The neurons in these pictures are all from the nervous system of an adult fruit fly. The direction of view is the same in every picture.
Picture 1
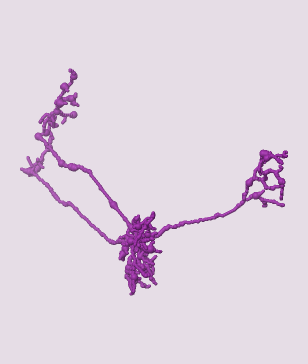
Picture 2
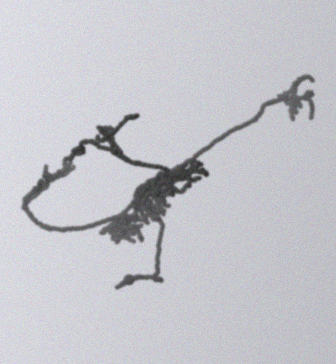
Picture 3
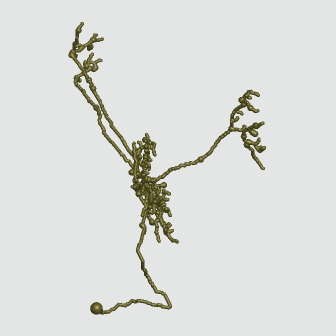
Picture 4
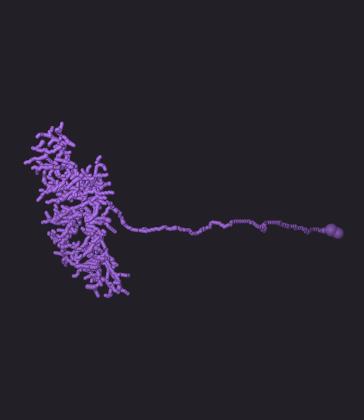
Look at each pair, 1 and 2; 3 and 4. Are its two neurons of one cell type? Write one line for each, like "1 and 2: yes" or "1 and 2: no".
1 and 2: yes
3 and 4: no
